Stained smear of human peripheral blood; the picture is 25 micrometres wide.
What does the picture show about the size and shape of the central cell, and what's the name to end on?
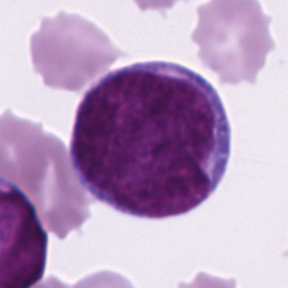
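First, the outline is smooth and bears no surface projections, and the cell measures about 14 micrometres across. Second, the nucleus is round in outline and fills about 80% of the cell's area; its chromatin is finely stippled and fairly evenly spread, without coarse dark clumps. Third, the cytoplasm forms a thin rim, widest on the right side, with no granules seen. The cell is a myeloblast.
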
